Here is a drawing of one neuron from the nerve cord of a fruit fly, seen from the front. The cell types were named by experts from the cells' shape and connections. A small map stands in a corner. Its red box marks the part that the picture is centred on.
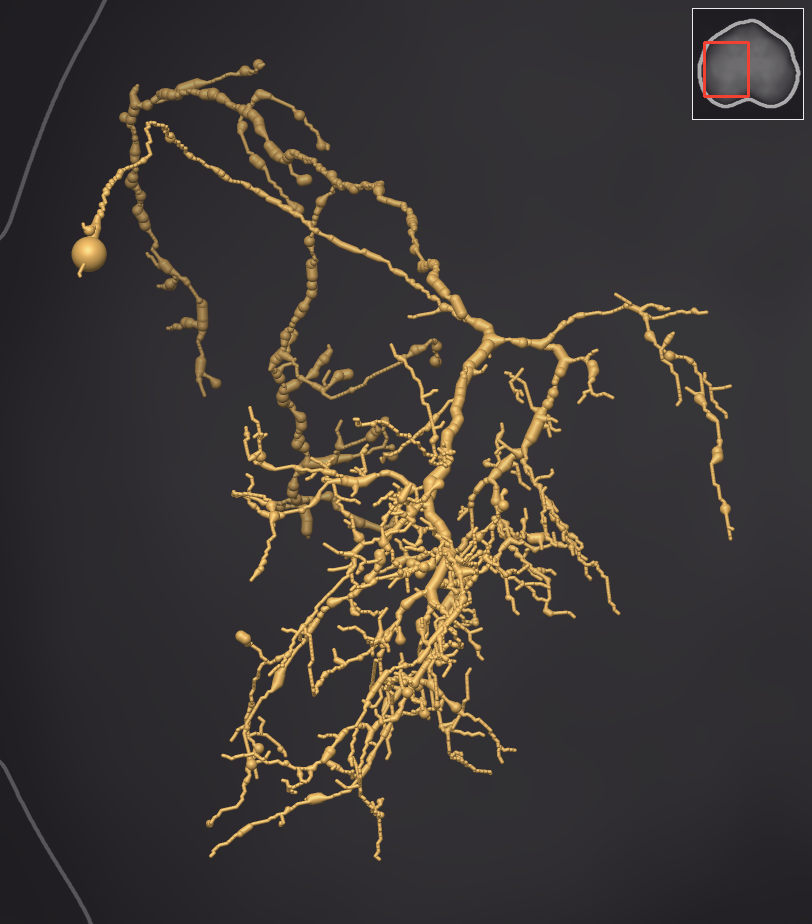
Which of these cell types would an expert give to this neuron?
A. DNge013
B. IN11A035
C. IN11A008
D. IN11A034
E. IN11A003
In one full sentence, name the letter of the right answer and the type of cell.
Cell type IN11A003, found in option E, is the type of the neuron.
